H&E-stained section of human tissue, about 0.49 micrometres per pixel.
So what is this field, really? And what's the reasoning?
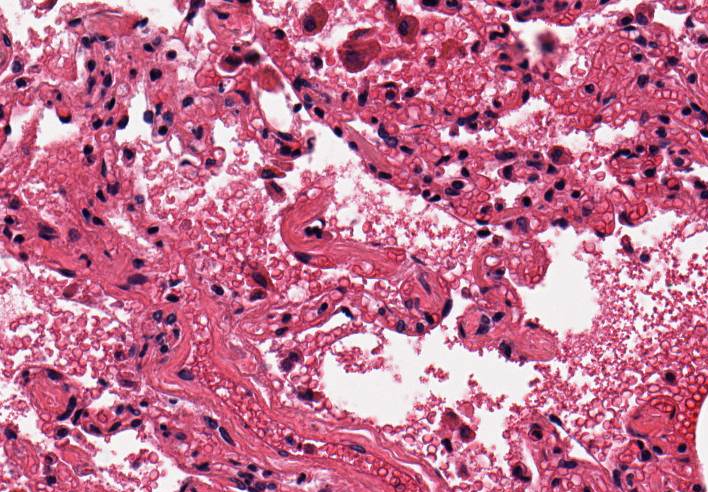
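This field mainly shows alveolus. Its build decides it: a network of thin, branching pink tissue strands separated by spaces, with clear white spaces holding few cells in the centre-right and lower-middle.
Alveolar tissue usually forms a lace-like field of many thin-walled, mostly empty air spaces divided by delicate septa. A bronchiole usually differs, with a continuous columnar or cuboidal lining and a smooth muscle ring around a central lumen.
Nuclei in the strands are dark purple and mostly oval to elongated, and no fat cells are present.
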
